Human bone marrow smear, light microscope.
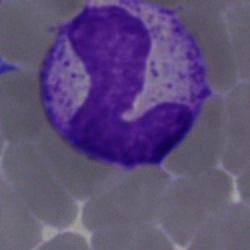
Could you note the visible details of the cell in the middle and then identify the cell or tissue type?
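Roughly round outline on this one. The nucleus is a thick curved band with a deep indentation, and that indentation opens toward the upper right. No nucleoli visible. And the cytoplasm's pale lilac, not deep blue. It's a band neutrophil.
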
